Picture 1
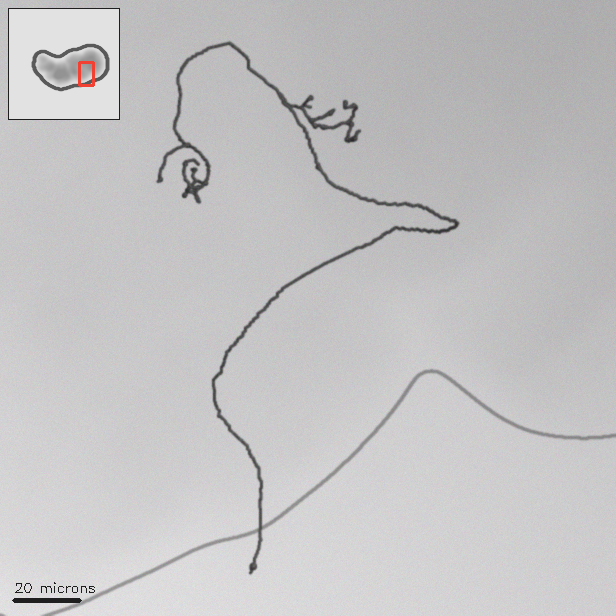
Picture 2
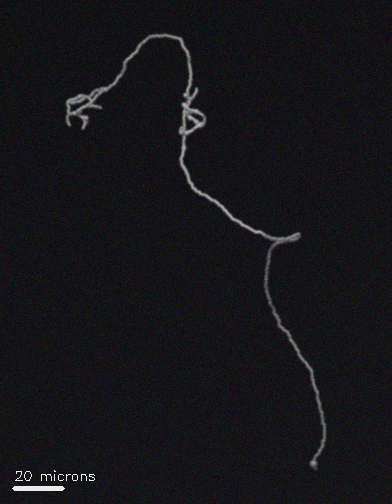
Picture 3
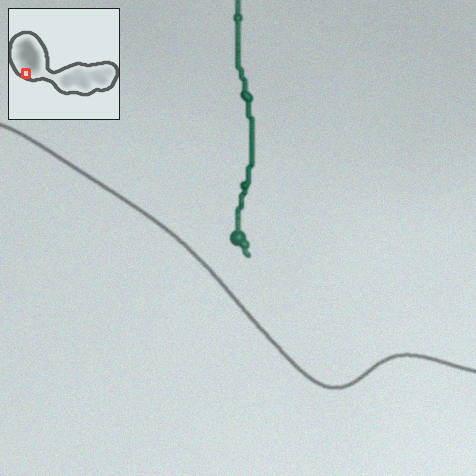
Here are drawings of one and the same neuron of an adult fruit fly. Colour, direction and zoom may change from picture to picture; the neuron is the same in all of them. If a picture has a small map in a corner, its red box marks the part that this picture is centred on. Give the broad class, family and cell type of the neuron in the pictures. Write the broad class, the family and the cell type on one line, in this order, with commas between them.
sensory neuron entering the brain, class olfactory, ORN_VM7d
